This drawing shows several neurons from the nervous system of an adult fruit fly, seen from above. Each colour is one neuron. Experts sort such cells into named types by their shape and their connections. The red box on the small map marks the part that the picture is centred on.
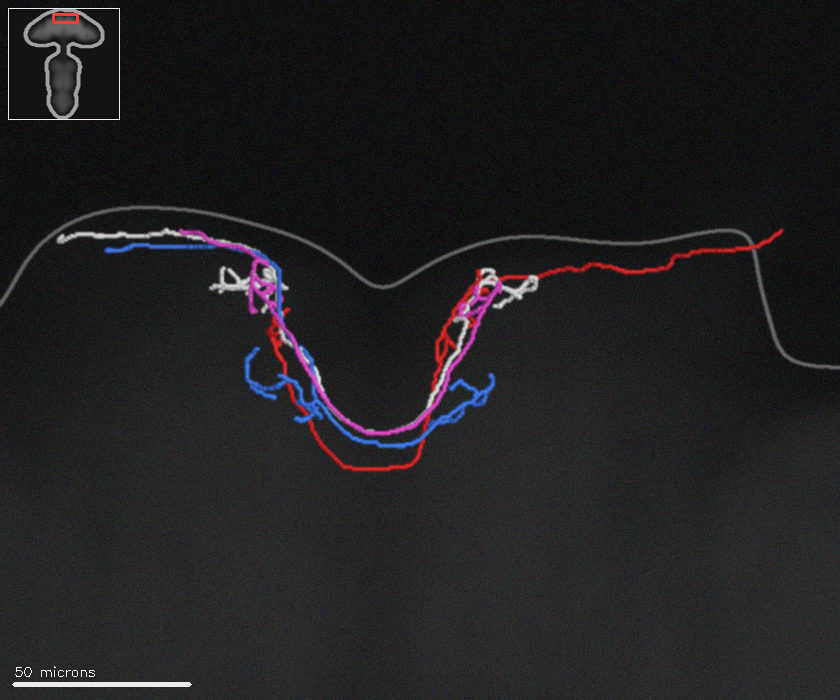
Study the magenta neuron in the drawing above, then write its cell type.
ORN_DM5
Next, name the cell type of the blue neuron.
ORN_DM1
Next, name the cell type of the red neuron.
ORN_VM2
